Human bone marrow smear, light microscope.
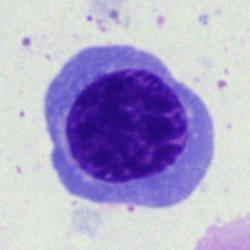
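Erythroblast. Dark purple chromatin lies in coarse clumps, with small paler patches between them. A moderately wide rim of blue cytoplasm surrounds the nucleus on all sides, paler close to the nucleus than near the cell edge. No vacuoles are seen.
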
